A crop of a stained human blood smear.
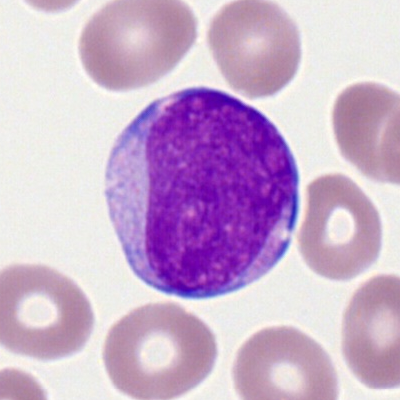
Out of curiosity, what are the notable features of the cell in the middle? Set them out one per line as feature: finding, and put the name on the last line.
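Outline: round and smooth
Cytoplasm: pale crescent, mainly left of the nucleus
Cytoplasmic edge: rimmed deeper blue than the pale interior
Granules: a few fine pinkish ones in the pale cytoplasm
Name: myeloblast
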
